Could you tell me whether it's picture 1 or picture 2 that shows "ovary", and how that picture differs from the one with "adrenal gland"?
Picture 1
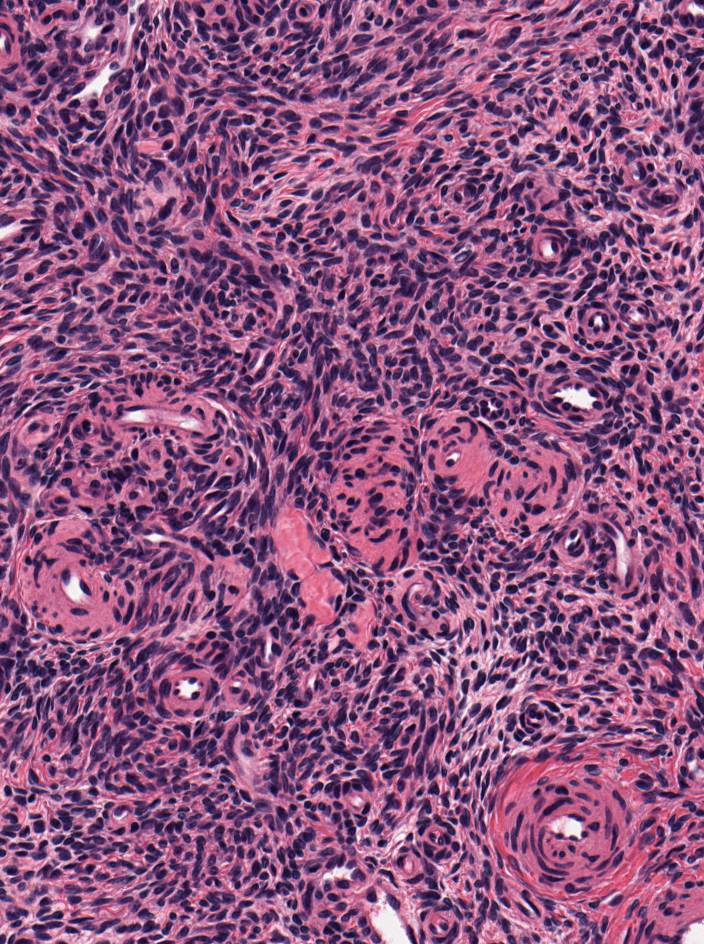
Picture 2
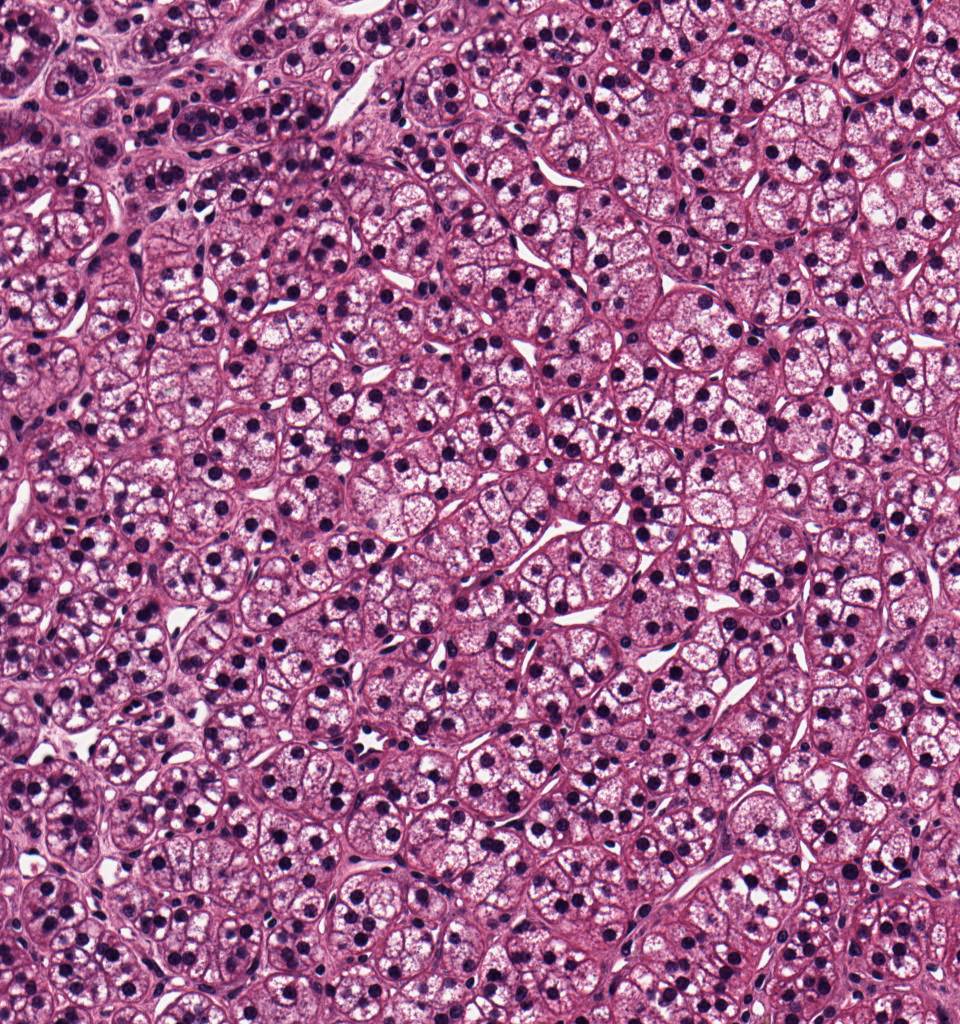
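The ovary is in picture 1, the adrenal gland in picture 2. The ovary field is a densely cellular sheet of closely packed cells, without glands or surface epithelium, and most of its cells have dark, oval to spindle-shaped nuclei with scant cytoplasm. Its spindle cells run in short, intersecting streams above, and many small whorls of concentrically layered cells ring tiny slit-like central spaces, mostly in the lower half and along the right side. In the adrenal gland field, by contrast, the cells are grouped throughout into small rounded nests and short cords. Most have pale, finely vacuolated, foamy cytoplasm, and sharp thin pink lines mark the boundaries between neighbouring cells.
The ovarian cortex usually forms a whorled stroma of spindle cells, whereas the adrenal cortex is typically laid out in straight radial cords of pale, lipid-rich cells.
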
